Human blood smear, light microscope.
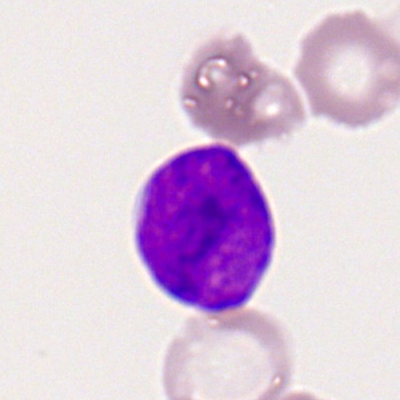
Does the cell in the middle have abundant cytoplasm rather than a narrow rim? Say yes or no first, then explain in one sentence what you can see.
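No. Cytoplasm is at most a very thin, barely visible rim around the nucleus.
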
